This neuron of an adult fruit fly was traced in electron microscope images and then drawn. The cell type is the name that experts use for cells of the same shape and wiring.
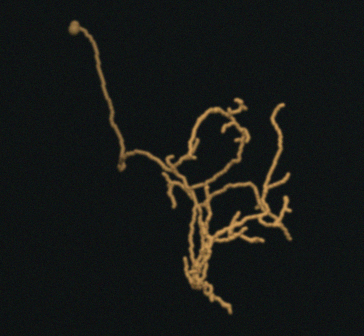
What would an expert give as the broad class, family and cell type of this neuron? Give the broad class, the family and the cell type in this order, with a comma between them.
nerve-cord intrinsic neuron, hemilineage 14A, IN14A110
